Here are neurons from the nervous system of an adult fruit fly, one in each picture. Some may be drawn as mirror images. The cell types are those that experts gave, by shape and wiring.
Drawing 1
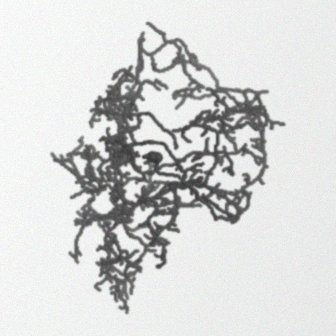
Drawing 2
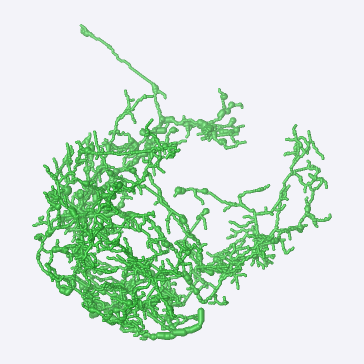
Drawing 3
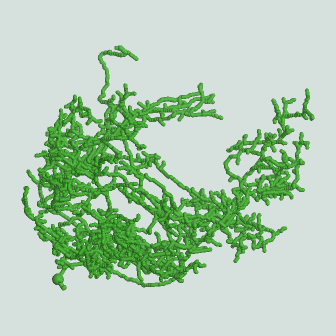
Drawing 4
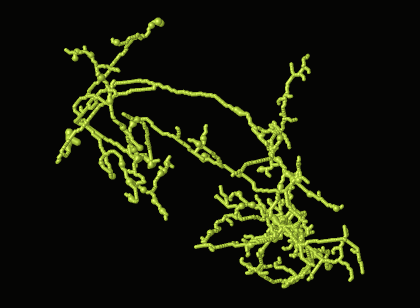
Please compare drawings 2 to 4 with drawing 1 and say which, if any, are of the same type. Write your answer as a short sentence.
Drawing 2 and drawing 3 are of the same cell type.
